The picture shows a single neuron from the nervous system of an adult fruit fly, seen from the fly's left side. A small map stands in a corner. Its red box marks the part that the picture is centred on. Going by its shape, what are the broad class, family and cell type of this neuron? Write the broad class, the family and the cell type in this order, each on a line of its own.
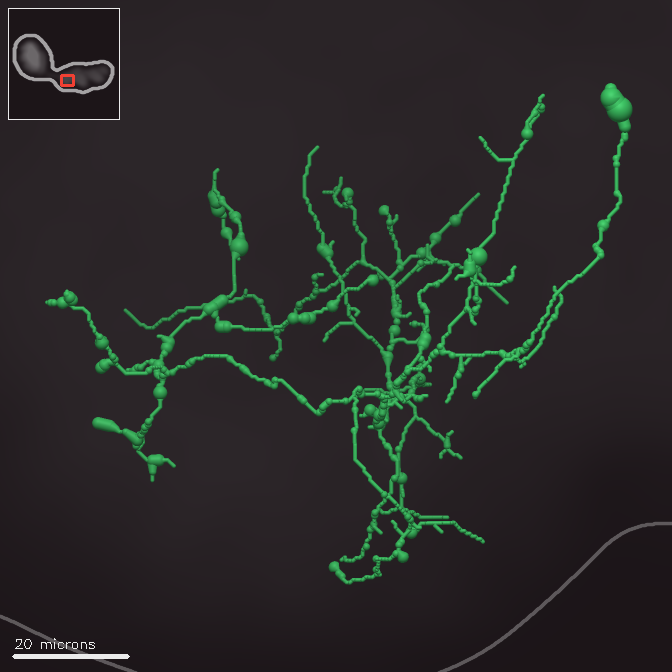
nerve-cord intrinsic neuron
hemilineage 20A.22A
IN20A.22A017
